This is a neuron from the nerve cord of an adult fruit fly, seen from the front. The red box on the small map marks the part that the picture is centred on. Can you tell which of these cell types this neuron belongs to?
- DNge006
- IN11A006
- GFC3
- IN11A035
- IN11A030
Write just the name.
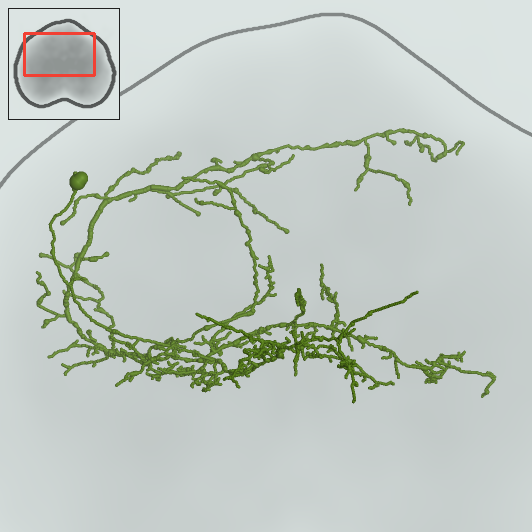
IN11A006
